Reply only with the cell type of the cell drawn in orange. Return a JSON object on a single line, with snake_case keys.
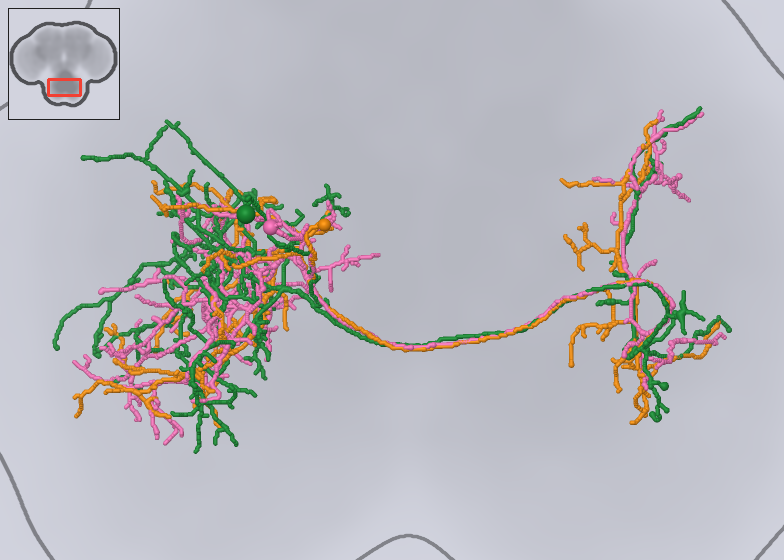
{"cell_type": "IN01A052_b"}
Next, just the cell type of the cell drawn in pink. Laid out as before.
{"cell_type": "IN01A052_a"}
